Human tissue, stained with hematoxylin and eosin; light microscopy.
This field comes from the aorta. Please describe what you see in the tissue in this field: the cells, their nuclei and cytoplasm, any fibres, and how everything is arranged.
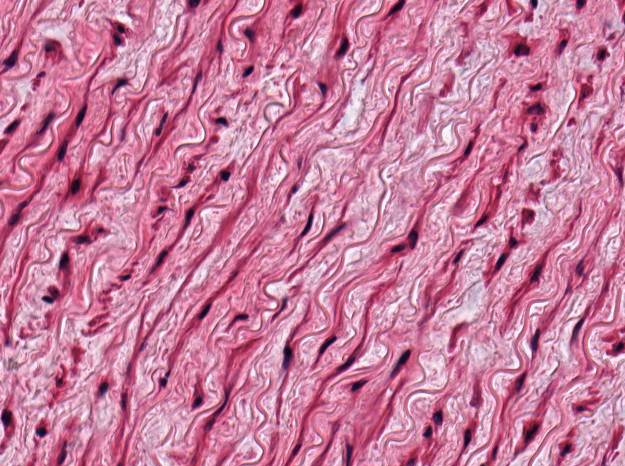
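Parallel bands of fibres cross the entire field obliquely, lower left to upper right. Nuclei dark purple, elongated, lying lengthwise along fibres; scattered fairly evenly, no clusters. Pale, wispy, greyish material fills gaps between the pink bands.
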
